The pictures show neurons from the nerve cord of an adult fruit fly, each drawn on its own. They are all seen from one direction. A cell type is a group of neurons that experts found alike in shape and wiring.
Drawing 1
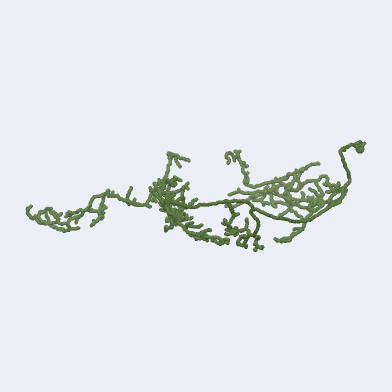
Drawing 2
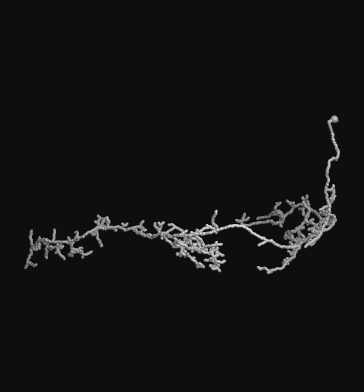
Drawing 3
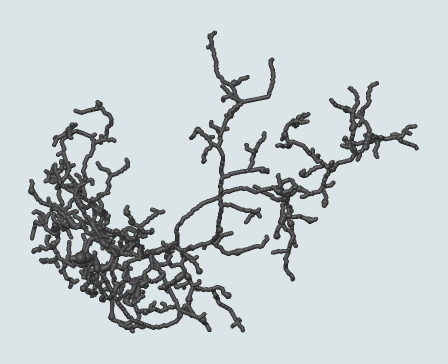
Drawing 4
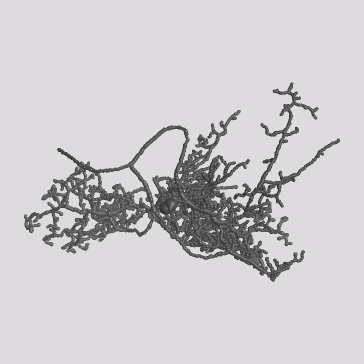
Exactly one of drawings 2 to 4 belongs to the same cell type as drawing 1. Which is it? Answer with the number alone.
2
